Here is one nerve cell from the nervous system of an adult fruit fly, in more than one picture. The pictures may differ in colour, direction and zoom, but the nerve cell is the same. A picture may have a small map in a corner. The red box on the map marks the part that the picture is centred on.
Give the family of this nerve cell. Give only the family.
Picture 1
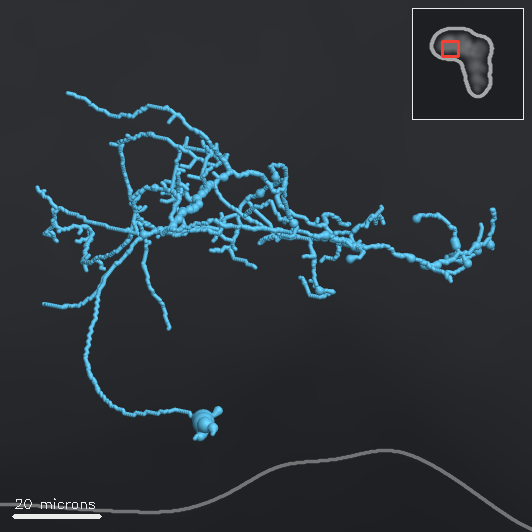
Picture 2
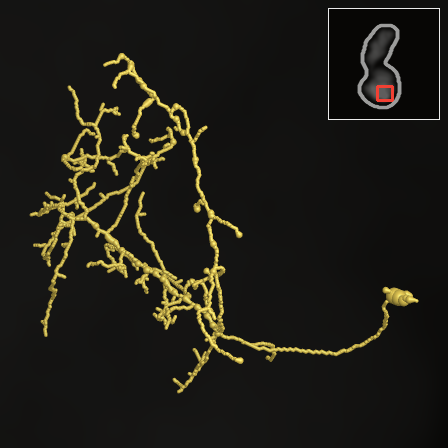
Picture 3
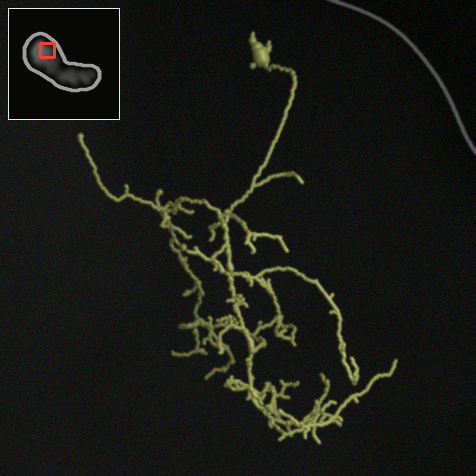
hemilineage SMPp&v1_posterior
